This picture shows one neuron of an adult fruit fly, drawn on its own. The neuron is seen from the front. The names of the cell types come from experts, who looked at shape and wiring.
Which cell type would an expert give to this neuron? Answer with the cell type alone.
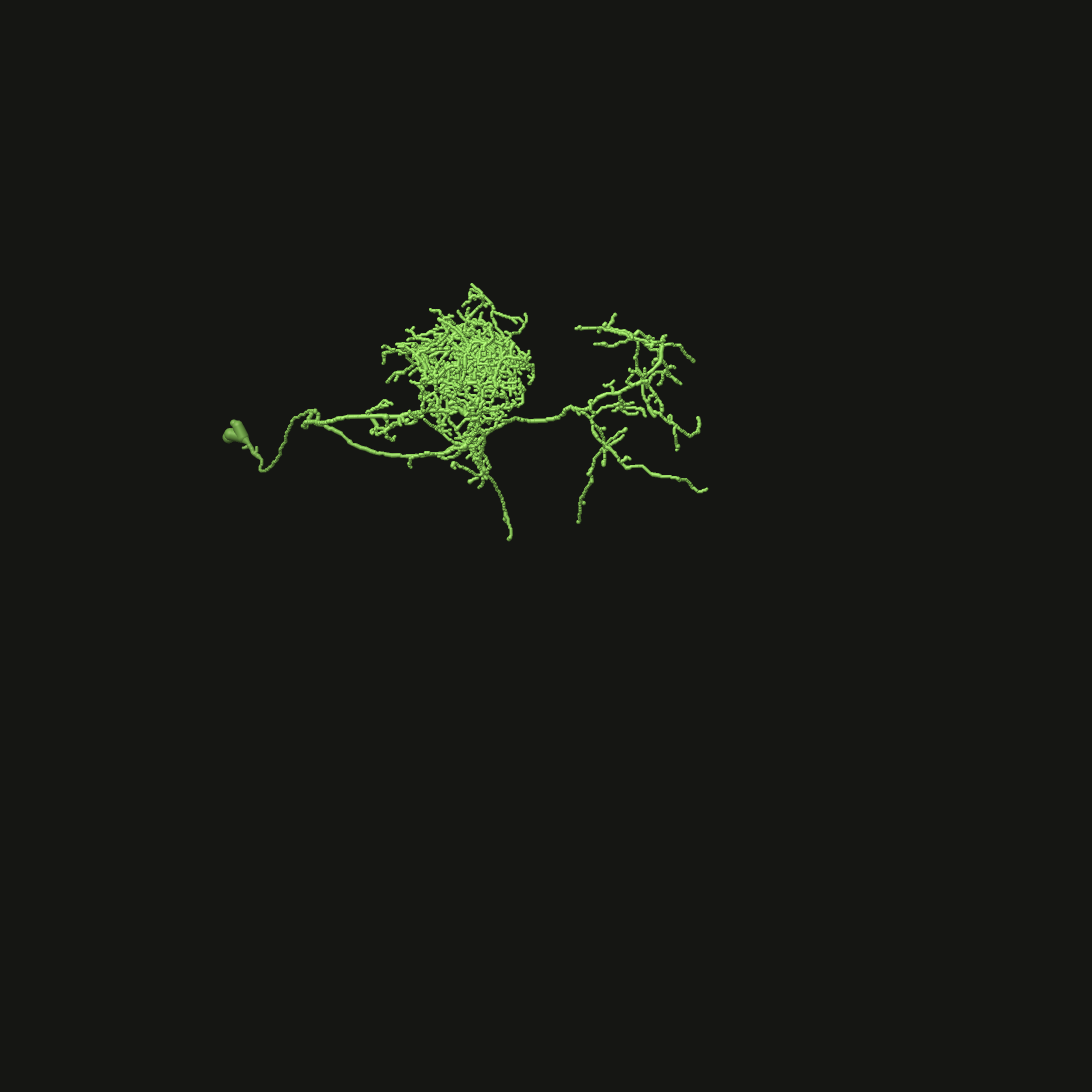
MBON21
